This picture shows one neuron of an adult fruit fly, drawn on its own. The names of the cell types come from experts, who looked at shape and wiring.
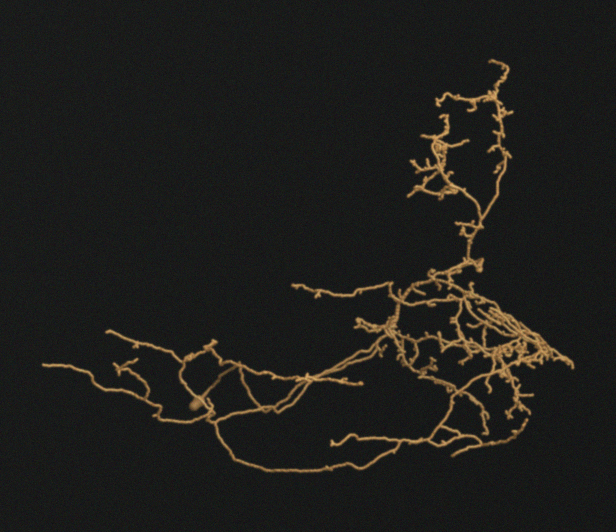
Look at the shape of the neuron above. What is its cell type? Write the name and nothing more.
CB1140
